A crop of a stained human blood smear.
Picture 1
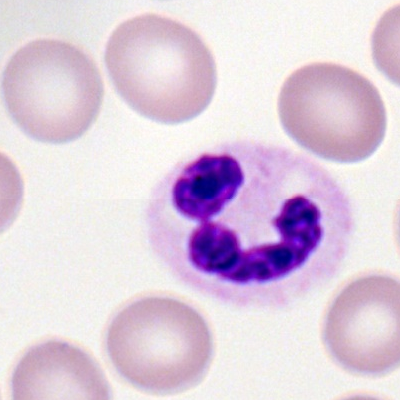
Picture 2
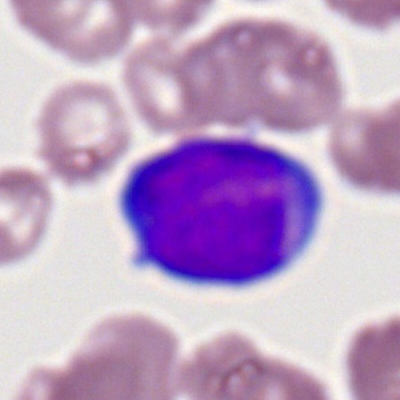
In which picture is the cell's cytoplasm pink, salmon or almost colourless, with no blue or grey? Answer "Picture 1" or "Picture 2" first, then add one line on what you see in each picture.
Picture 1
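Picture 1: Abundant pale pink cytoplasm surrounds the nucleus.
Picture 2: The cytoplasm is a scant thin rim of deep blue.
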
